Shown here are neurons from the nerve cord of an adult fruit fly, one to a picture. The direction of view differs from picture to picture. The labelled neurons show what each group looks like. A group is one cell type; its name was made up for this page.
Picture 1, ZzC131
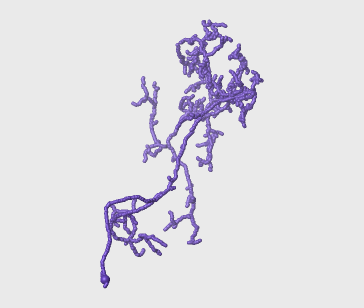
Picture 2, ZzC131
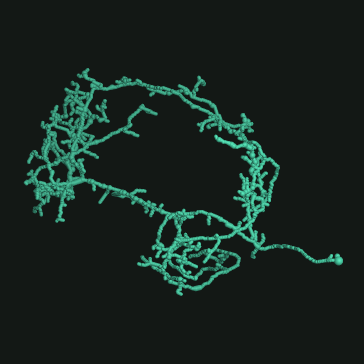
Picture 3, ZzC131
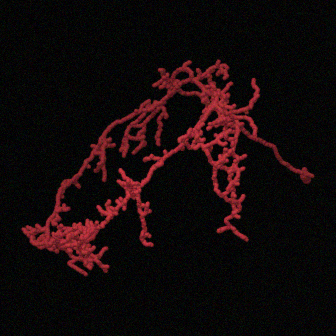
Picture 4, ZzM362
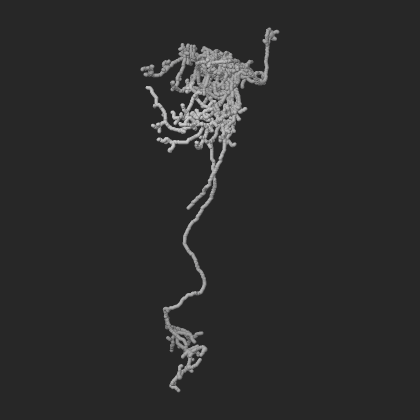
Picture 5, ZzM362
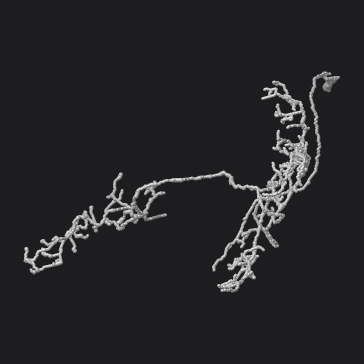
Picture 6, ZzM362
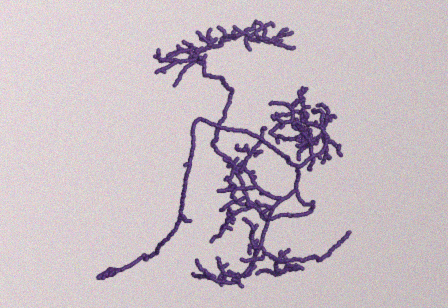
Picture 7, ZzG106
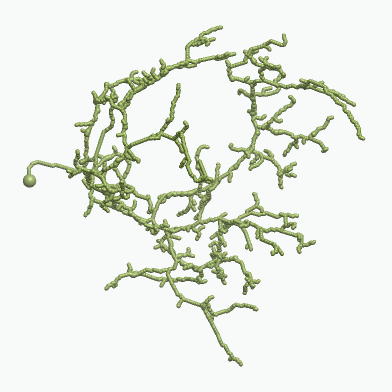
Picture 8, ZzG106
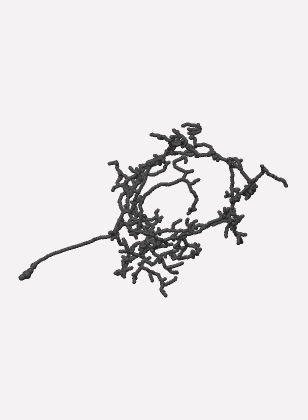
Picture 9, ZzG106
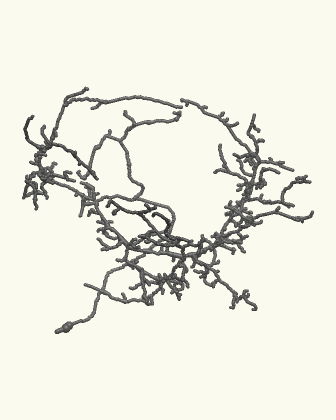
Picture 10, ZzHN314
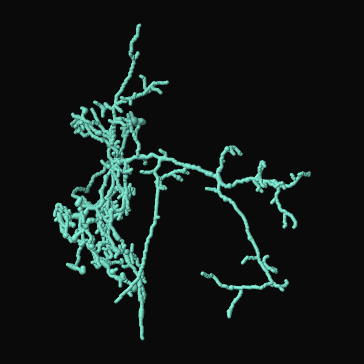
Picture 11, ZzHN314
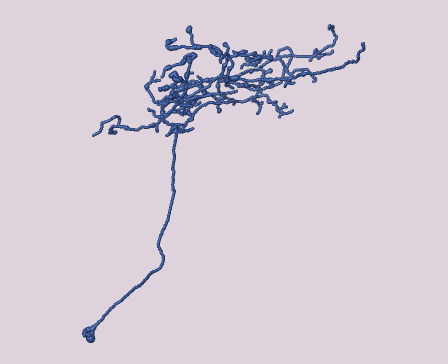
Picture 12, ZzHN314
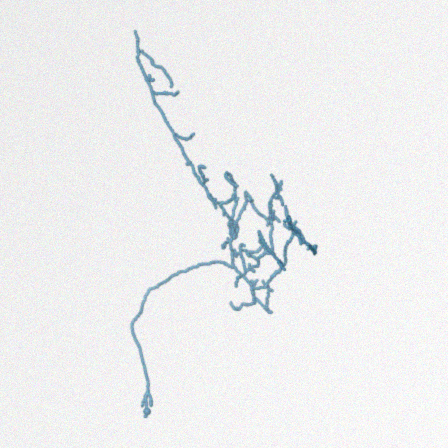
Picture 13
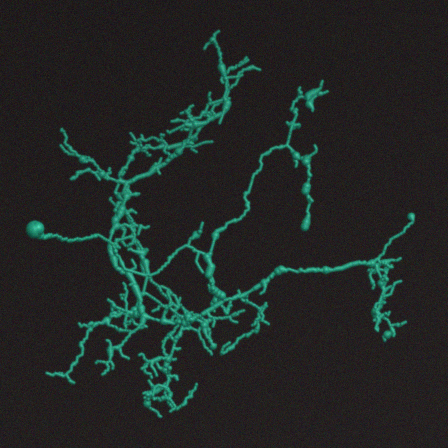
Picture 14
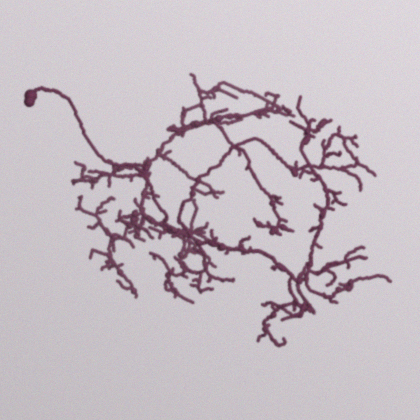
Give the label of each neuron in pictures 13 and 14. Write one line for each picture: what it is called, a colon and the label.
13: ZzG106
14: ZzG106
